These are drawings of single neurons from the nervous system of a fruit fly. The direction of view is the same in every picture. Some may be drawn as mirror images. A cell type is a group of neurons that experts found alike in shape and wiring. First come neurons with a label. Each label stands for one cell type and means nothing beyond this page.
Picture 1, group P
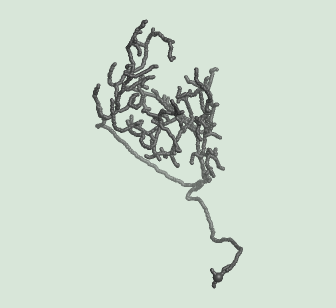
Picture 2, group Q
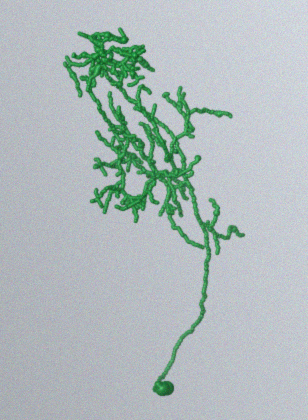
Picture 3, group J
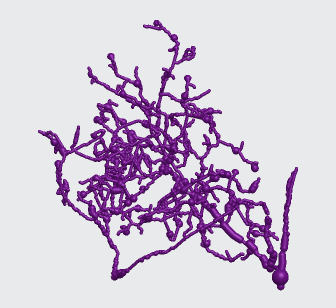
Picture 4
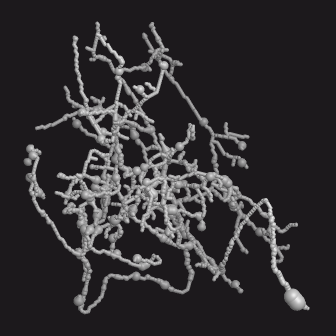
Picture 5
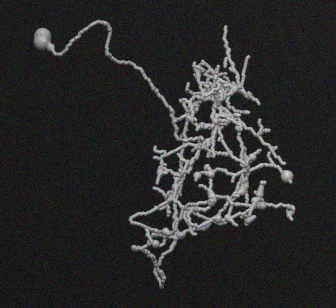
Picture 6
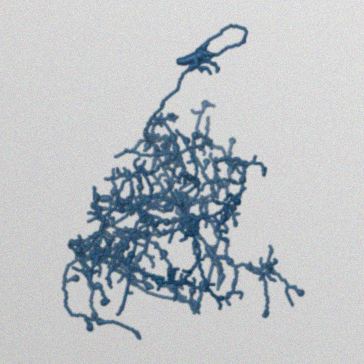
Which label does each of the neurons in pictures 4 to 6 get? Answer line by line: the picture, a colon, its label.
4: group J
5: group P
6: group J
